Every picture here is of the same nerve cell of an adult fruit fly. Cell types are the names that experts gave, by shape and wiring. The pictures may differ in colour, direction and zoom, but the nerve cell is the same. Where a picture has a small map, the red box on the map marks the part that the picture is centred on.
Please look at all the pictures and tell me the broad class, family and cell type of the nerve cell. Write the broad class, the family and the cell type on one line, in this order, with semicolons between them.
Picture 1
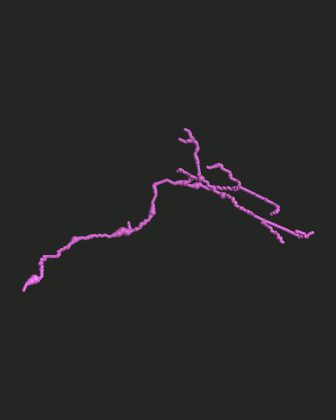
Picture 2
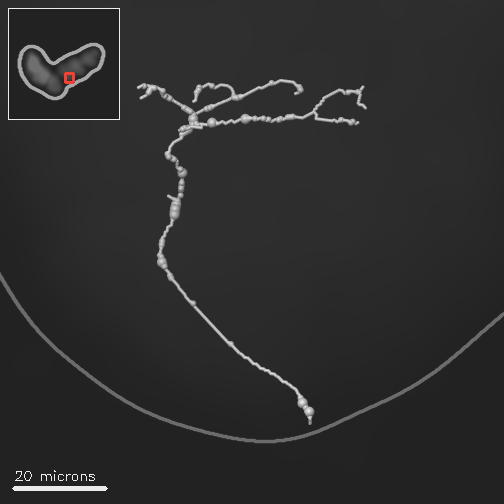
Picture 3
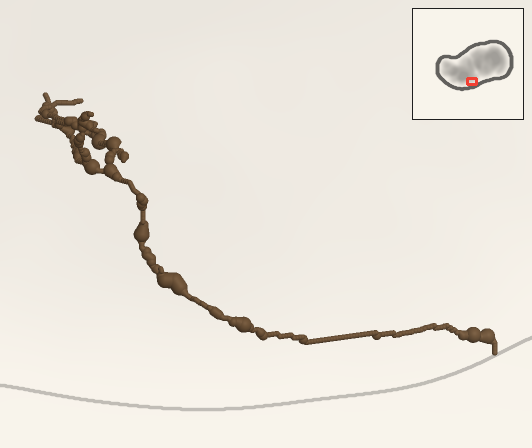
sensory neuron entering the nerve cord; class mechanosensory tactile; SNta29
